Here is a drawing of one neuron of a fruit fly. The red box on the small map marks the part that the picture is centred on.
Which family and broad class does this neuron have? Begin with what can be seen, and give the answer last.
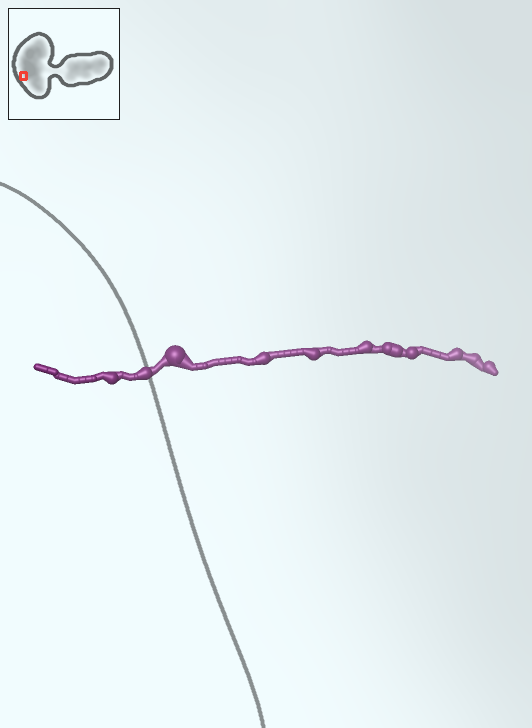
It lies in the brain. No cell body is drawn. There are a dozen or fewer branch ends. Its family is called class mechanosensory. It is a sensory neuron entering the brain.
